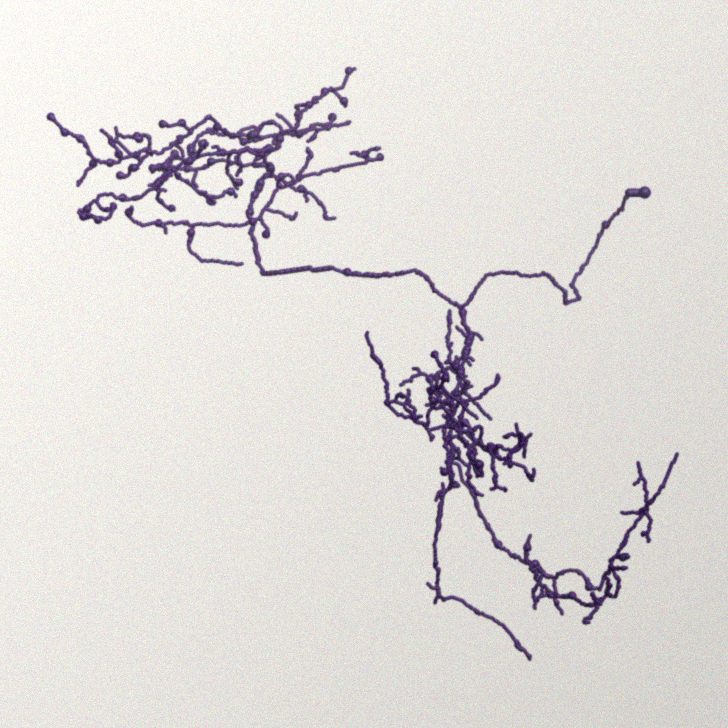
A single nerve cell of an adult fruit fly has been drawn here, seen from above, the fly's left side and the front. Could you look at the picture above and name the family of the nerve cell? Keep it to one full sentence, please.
The nerve cell is part of the family known as hemilineage DM3_dorso_medial.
